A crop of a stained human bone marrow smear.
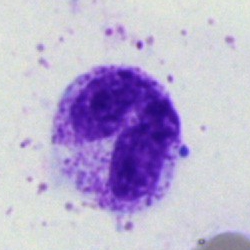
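Band neutrophil. Curved nuclear band hooking around a region of cytoplasm; chromatin dense, dark purple. Pale cytoplasm, clearest at lower left, scattered with many small purple granules. Stained human bone marrow smear.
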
